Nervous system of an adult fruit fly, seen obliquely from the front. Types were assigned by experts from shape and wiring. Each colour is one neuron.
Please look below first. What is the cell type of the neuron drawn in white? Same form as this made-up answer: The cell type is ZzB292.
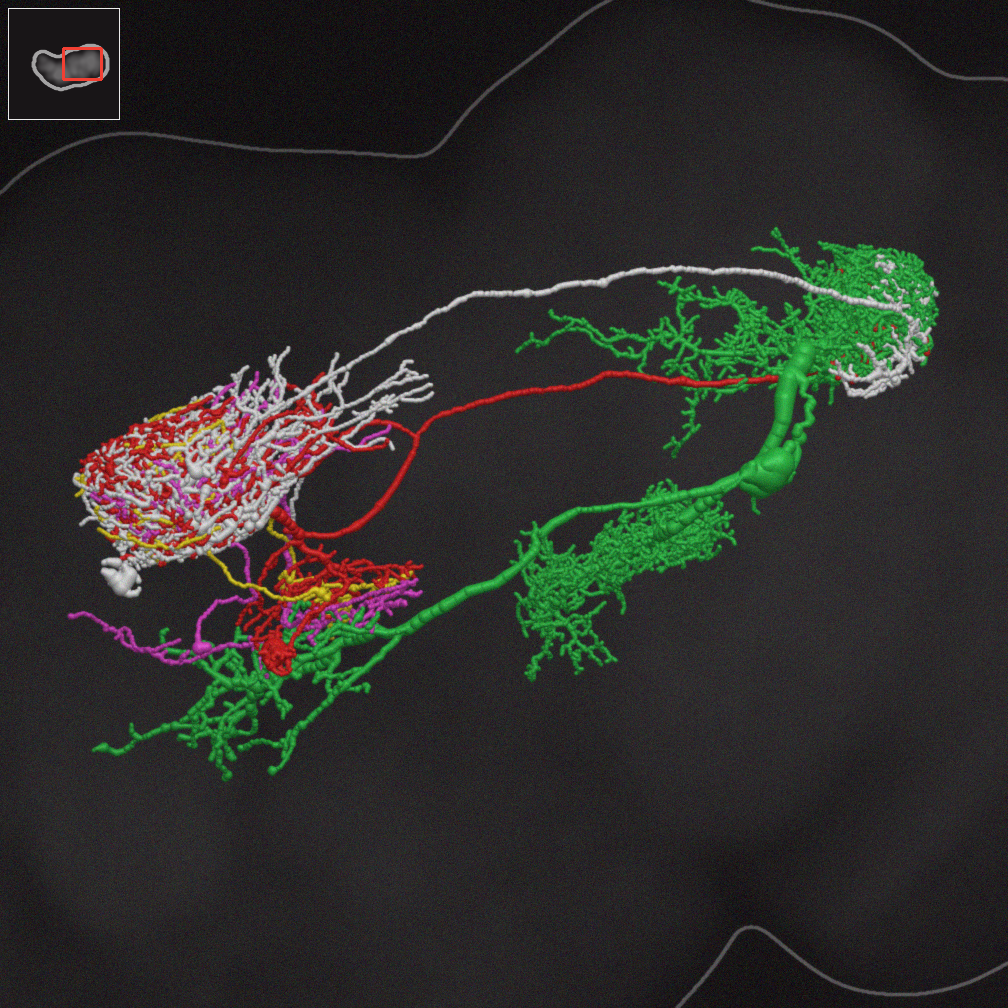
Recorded: The cell type is TuTuA_1.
